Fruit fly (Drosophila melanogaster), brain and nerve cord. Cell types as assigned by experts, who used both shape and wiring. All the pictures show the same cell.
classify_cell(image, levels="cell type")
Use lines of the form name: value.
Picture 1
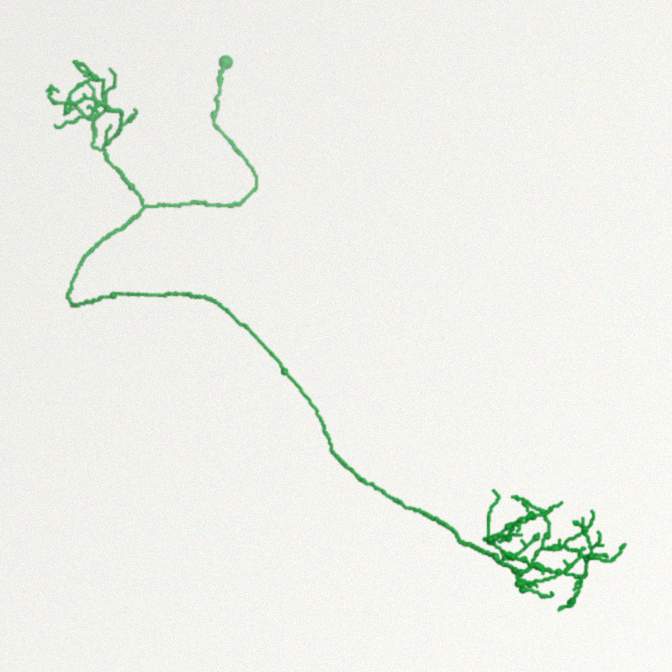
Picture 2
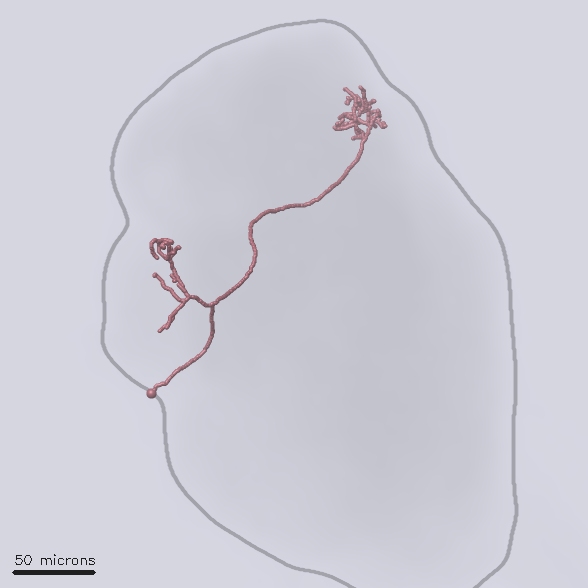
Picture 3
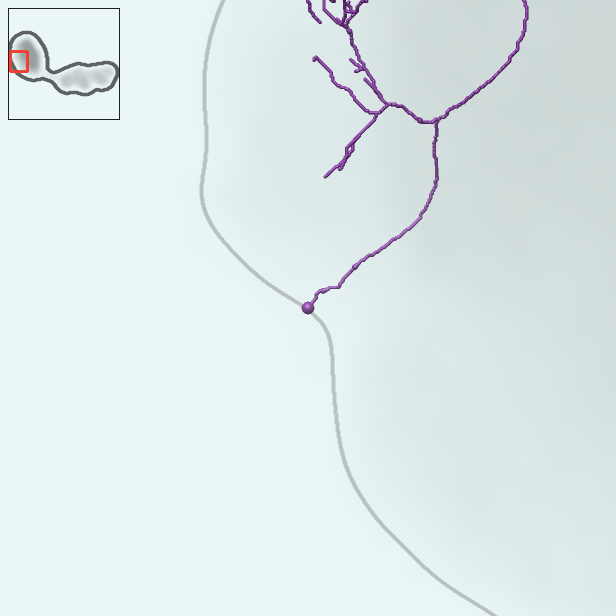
cell type: DM3_vPN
